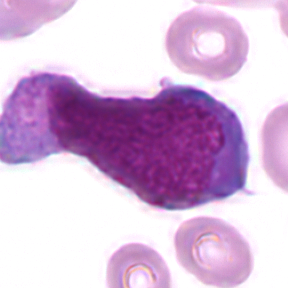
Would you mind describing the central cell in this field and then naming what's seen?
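This one's elongated, stretching horizontally across the picture. Most of its area is taken up by the nucleus, and I can't see any coarse granules in the cytoplasm. There's also a small rounded bleb projecting from the upper edge. It's an atypical promyelocyte.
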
